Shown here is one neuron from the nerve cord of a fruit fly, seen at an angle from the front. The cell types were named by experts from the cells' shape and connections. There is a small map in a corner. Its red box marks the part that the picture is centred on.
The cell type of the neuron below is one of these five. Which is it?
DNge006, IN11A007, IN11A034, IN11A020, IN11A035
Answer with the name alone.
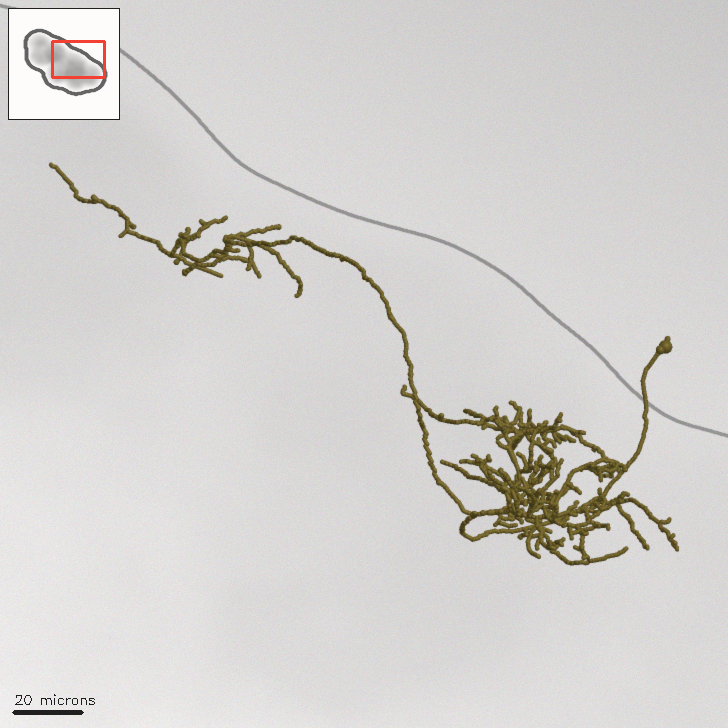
IN11A034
